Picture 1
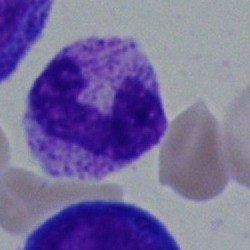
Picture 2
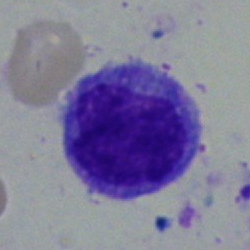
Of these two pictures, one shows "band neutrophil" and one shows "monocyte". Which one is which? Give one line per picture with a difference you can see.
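The cell in picture 1 is a band neutrophil. Fine purple granules are scattered through the cytoplasm.
The cell in picture 2 is a monocyte. No granules are visible in the cytoplasm.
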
